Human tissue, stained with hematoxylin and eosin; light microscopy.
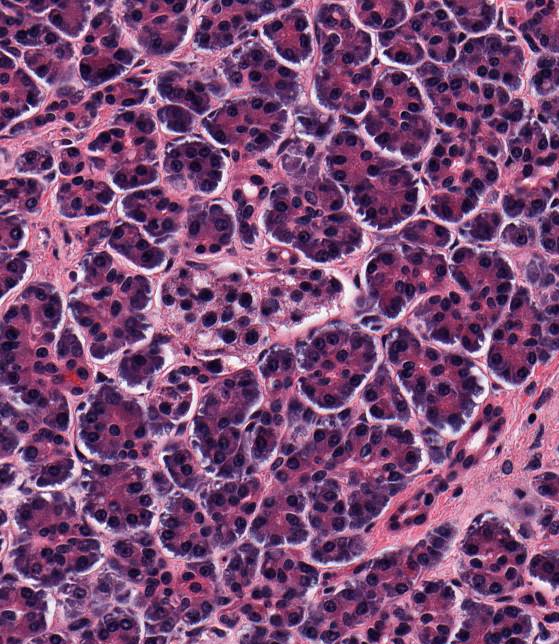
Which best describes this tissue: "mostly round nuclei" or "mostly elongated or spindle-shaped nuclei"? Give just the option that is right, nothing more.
Mostly round nuclei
